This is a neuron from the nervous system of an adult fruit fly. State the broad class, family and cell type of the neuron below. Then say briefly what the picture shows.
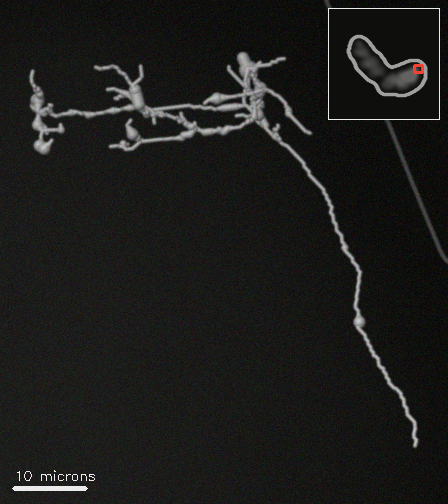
Its broad class is optic-lobe intrinsic neuron. Its family is Mi. It is of cell type Mi15. From top to bottom in the picture it spans about 55 microns. As drawn here it is about as wide as it is tall.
